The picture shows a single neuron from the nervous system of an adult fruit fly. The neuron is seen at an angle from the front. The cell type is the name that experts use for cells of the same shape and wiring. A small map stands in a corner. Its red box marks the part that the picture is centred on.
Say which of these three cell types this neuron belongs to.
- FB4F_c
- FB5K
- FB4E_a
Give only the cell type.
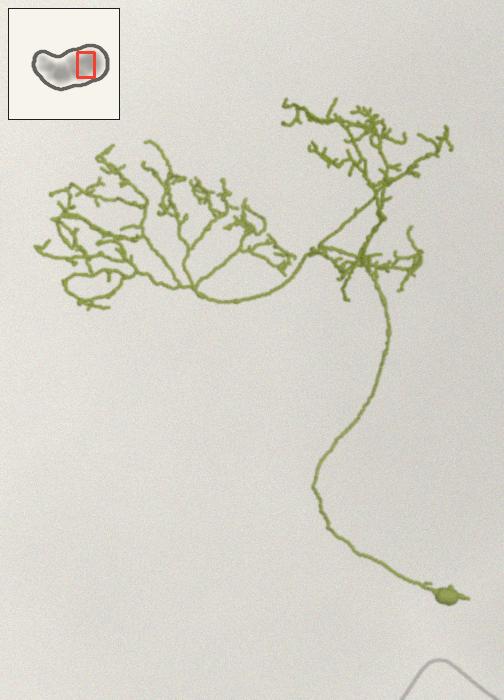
FB4F_c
